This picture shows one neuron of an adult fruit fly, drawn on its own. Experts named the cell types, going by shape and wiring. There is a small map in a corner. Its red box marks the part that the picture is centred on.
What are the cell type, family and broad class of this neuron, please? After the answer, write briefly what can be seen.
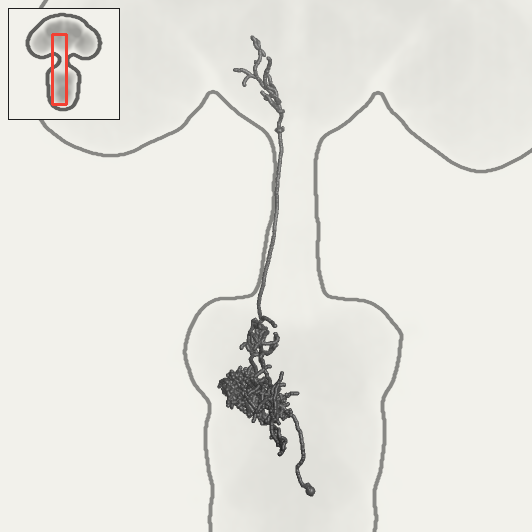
Its cell type is AN06B089. Its family is hemilineage 06B. This is an ascending neuron. It reaches both the brain and the nerve cord, passing through the neck. The cell body is at the bottom of the picture.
